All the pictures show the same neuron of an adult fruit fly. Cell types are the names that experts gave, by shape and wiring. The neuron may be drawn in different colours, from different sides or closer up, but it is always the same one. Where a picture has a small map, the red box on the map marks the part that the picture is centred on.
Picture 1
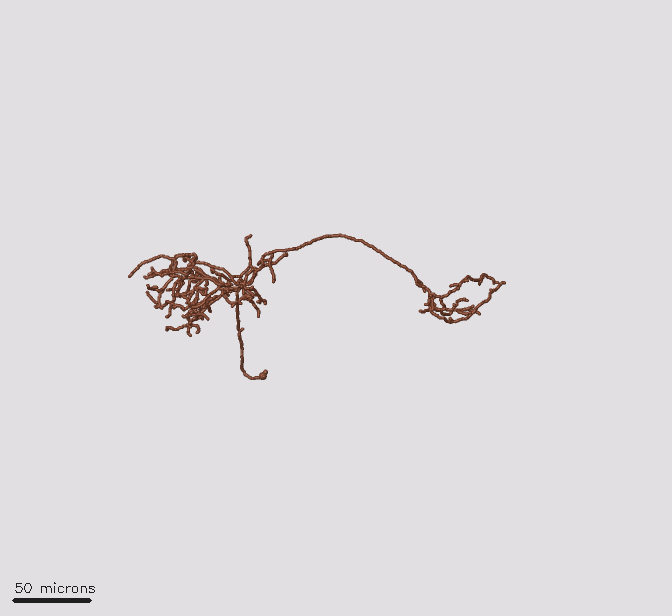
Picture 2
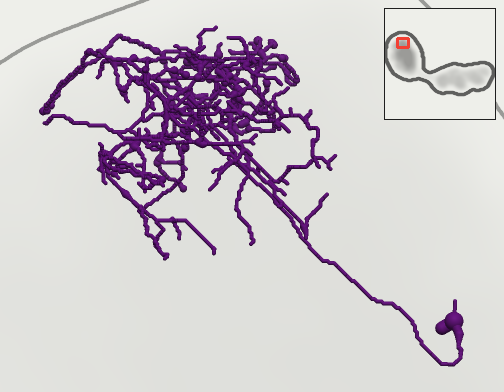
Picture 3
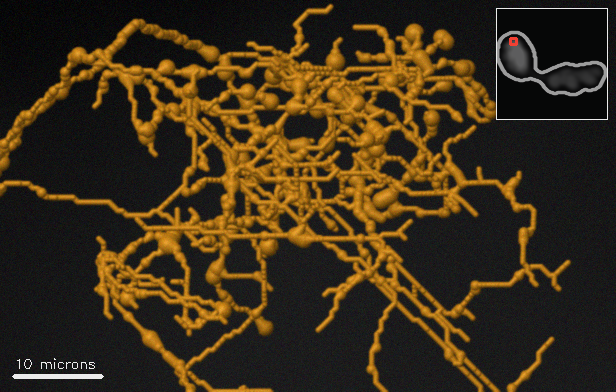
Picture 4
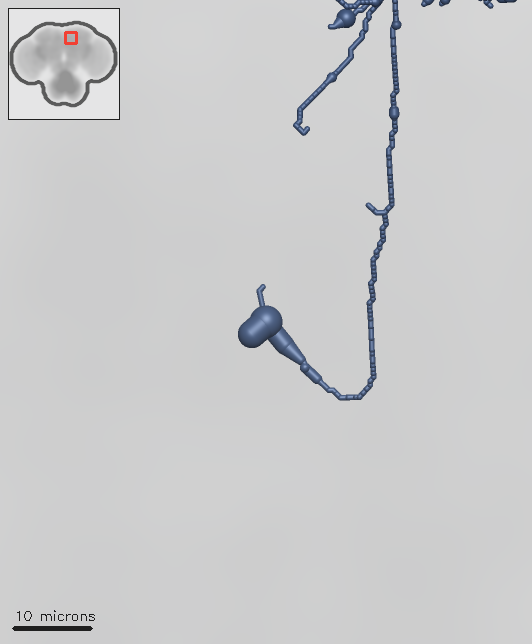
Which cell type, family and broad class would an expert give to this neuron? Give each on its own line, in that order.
SIP076
hemilineage DM6_dorso_lateral
central-brain intrinsic neuron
